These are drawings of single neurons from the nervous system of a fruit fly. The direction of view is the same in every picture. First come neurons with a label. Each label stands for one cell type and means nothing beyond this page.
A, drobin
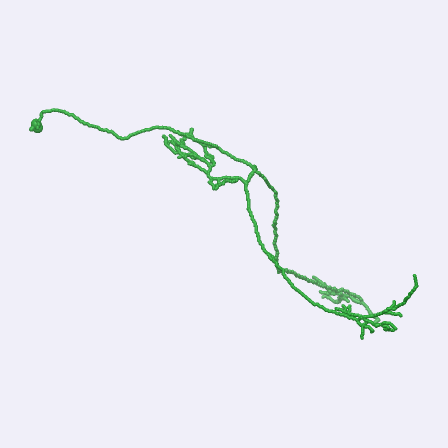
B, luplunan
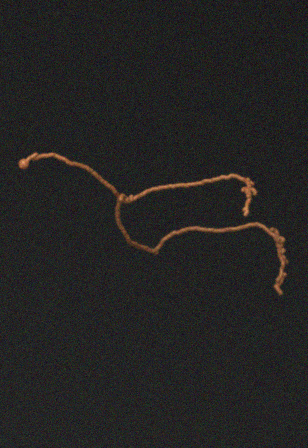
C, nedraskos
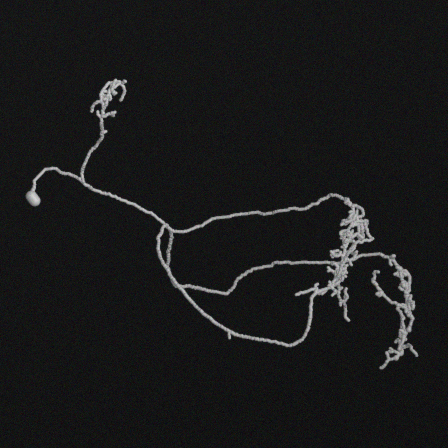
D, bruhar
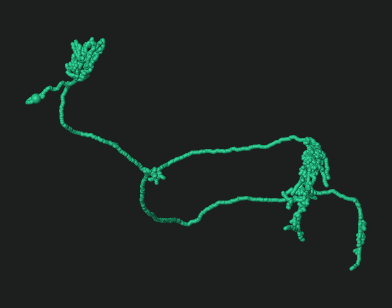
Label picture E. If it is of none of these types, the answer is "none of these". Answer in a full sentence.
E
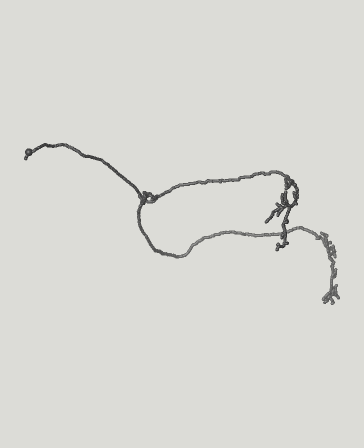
It belongs to luplunan.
